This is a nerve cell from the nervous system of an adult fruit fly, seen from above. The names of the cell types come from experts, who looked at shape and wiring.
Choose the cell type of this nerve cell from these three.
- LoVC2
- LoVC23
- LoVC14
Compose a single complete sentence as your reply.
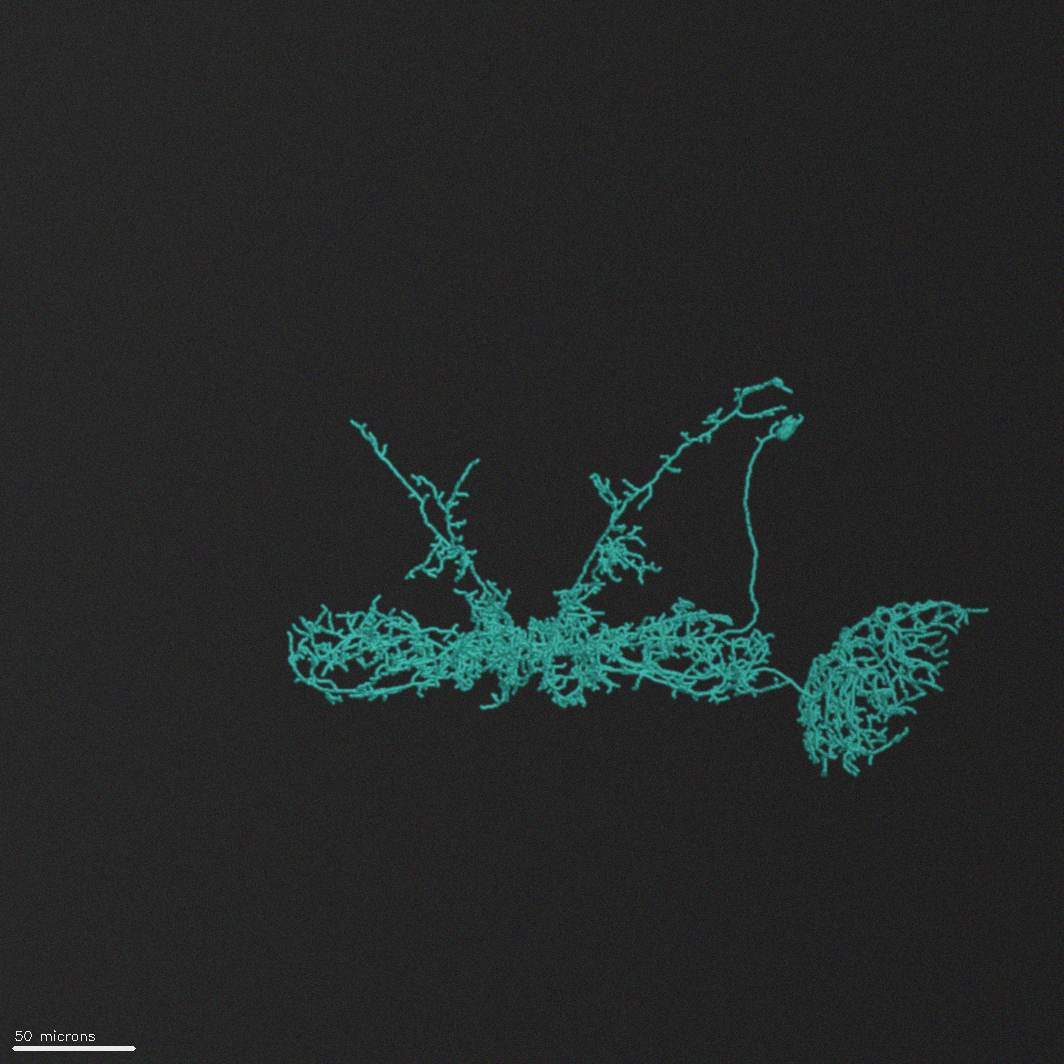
This nerve cell falls under the cell type LoVC2.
